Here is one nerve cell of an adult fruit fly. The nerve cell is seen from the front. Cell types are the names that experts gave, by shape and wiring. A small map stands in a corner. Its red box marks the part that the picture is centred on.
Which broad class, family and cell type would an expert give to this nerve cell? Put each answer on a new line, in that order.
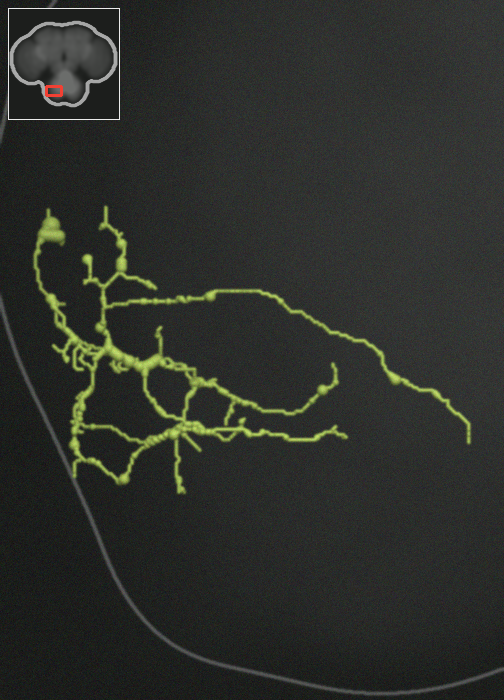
nerve-cord intrinsic neuron
hemilineage 20A.22A
IN20A.22A038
